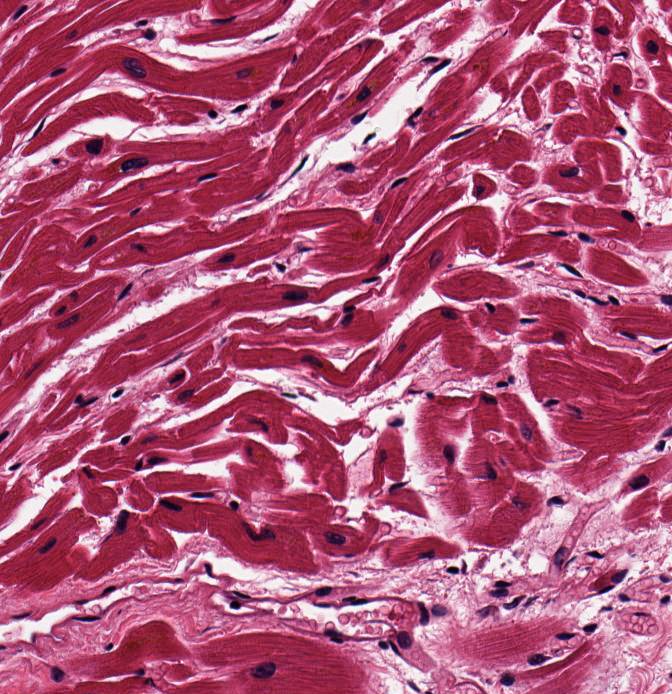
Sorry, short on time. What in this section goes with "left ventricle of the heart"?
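This section is from the left ventricle of the heart.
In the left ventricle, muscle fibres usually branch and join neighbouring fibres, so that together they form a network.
The fibres here do the same, branching and joining their neighbours instead of running as separate parallel cylinders, which agrees with the name. Toward the right side of the field many fibres are cut across or obliquely, giving rounded and irregular profiles. Thin, pale, loose connective tissue holding small dark elongated nuclei lies between the fibres. No fat cells are seen anywhere in the field.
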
